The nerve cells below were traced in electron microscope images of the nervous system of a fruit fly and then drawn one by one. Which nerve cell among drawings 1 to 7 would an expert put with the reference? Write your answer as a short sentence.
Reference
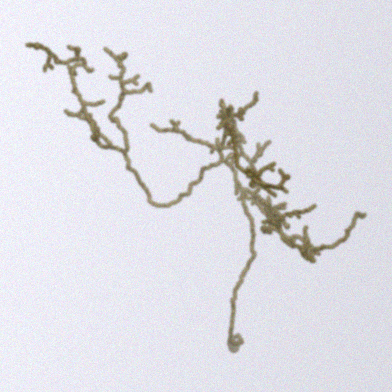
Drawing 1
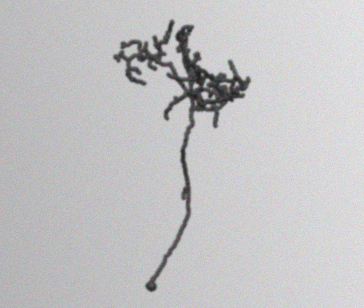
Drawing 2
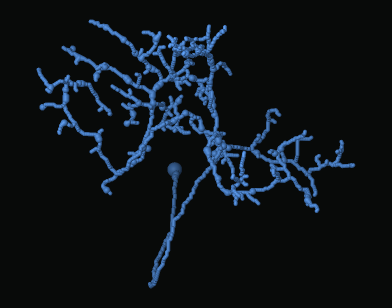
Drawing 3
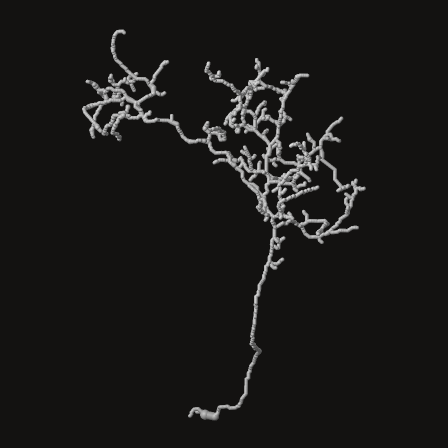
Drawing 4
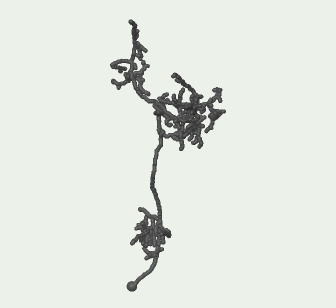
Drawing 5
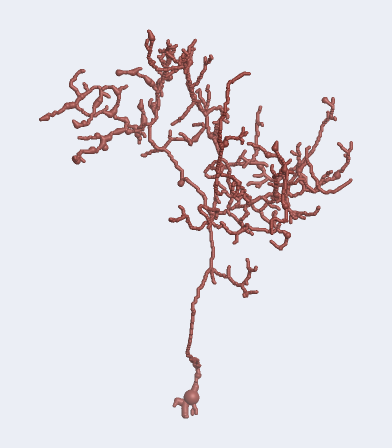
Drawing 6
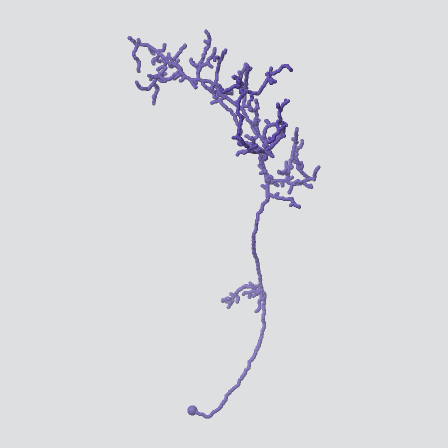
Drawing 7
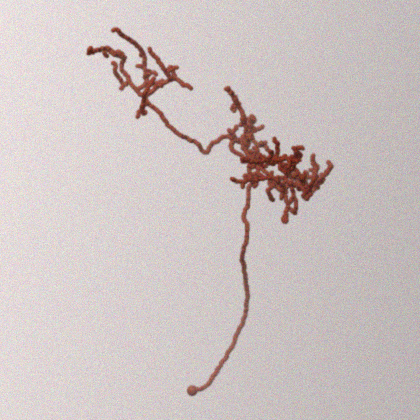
Drawing 7 shows a nerve cell of the same cell type.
